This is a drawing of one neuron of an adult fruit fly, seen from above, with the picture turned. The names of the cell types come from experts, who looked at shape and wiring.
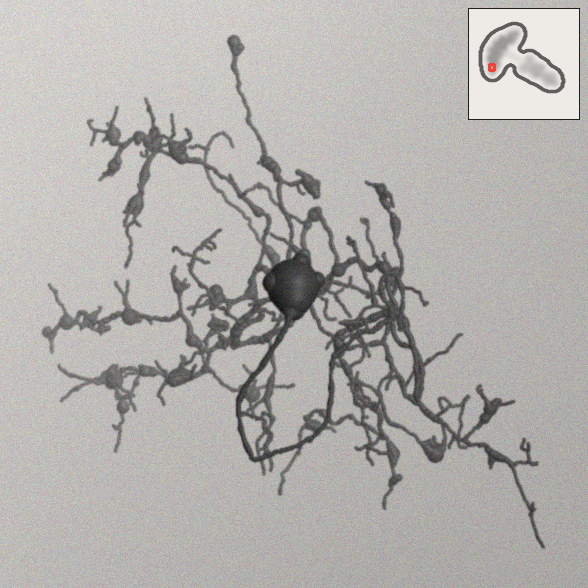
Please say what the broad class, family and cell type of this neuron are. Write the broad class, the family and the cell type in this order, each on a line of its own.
optic-lobe intrinsic neuron
Cm
Cm5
